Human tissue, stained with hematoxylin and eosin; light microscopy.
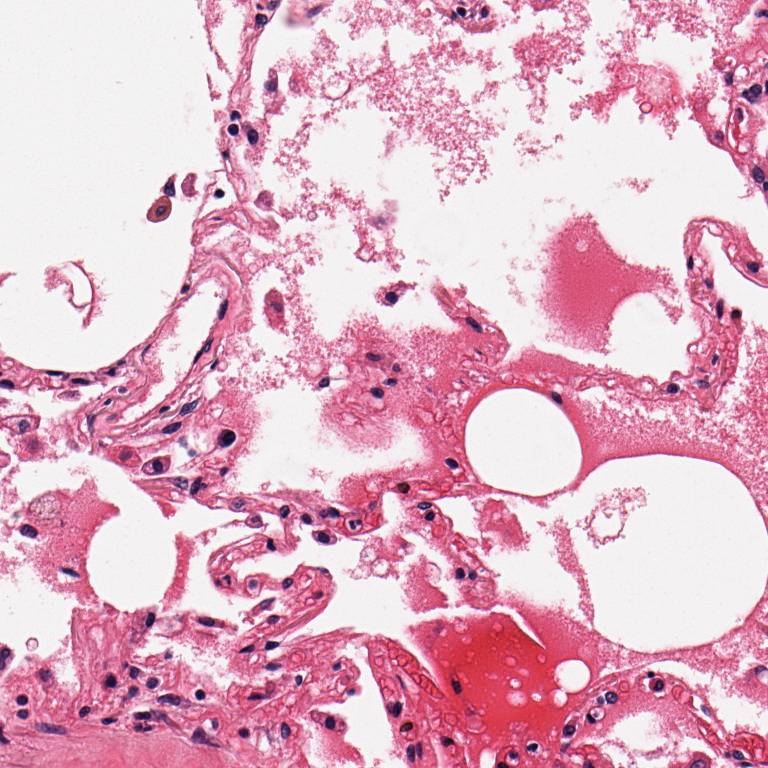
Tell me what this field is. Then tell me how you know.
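Alveolus, mainly. Septa only a few cells thick, with small, dark, elongated nuclei.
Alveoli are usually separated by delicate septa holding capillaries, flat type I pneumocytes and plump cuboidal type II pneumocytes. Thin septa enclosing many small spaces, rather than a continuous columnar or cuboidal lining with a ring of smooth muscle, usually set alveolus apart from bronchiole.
Many spaces, mostly in the upper half, contain pale pink, finely granular material. No glands.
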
